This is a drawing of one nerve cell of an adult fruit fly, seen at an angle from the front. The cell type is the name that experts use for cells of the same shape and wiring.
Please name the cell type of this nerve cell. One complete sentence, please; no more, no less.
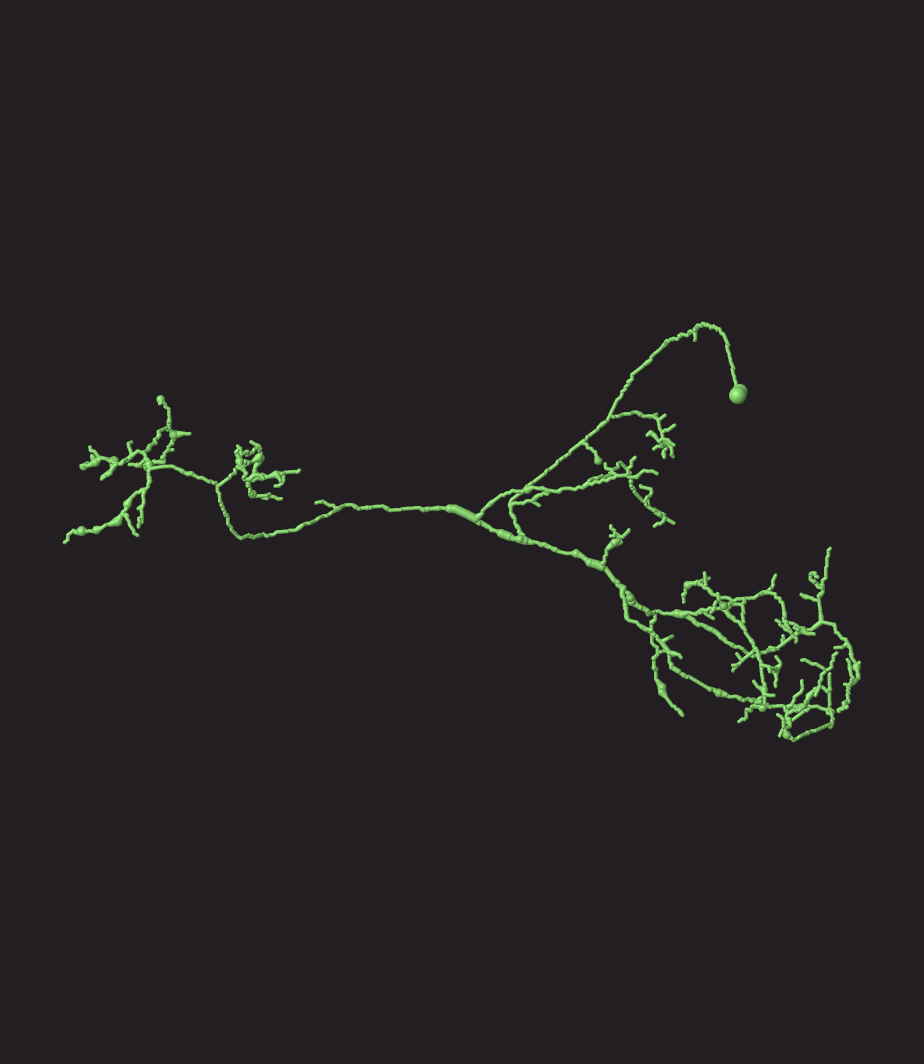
The cell type that this nerve cell has is LHPD2a6.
